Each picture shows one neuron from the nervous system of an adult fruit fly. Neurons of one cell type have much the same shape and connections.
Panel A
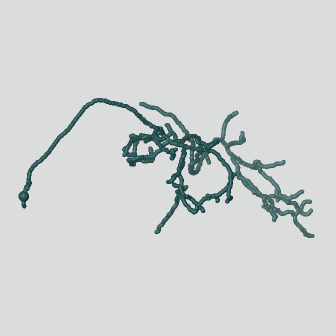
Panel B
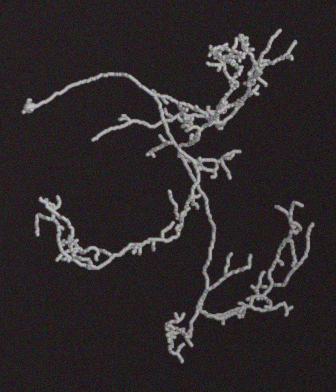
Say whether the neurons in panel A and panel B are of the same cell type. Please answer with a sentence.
They are of different cell types.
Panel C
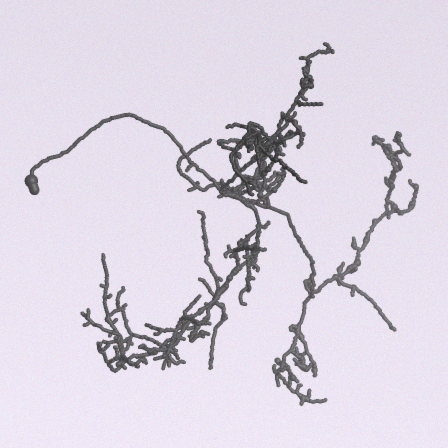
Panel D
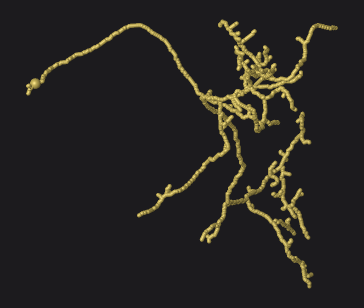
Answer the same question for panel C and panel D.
They are of different cell types.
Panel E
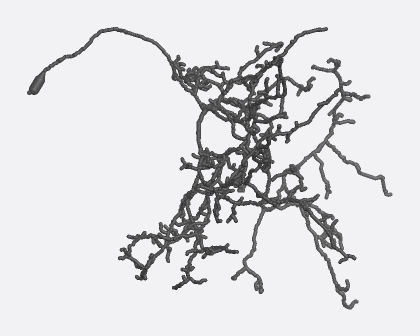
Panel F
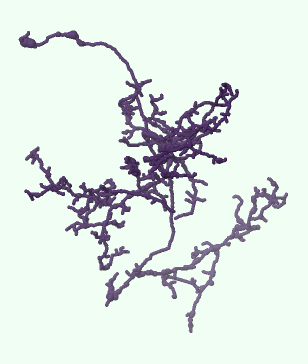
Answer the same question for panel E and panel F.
They are of the same cell type.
